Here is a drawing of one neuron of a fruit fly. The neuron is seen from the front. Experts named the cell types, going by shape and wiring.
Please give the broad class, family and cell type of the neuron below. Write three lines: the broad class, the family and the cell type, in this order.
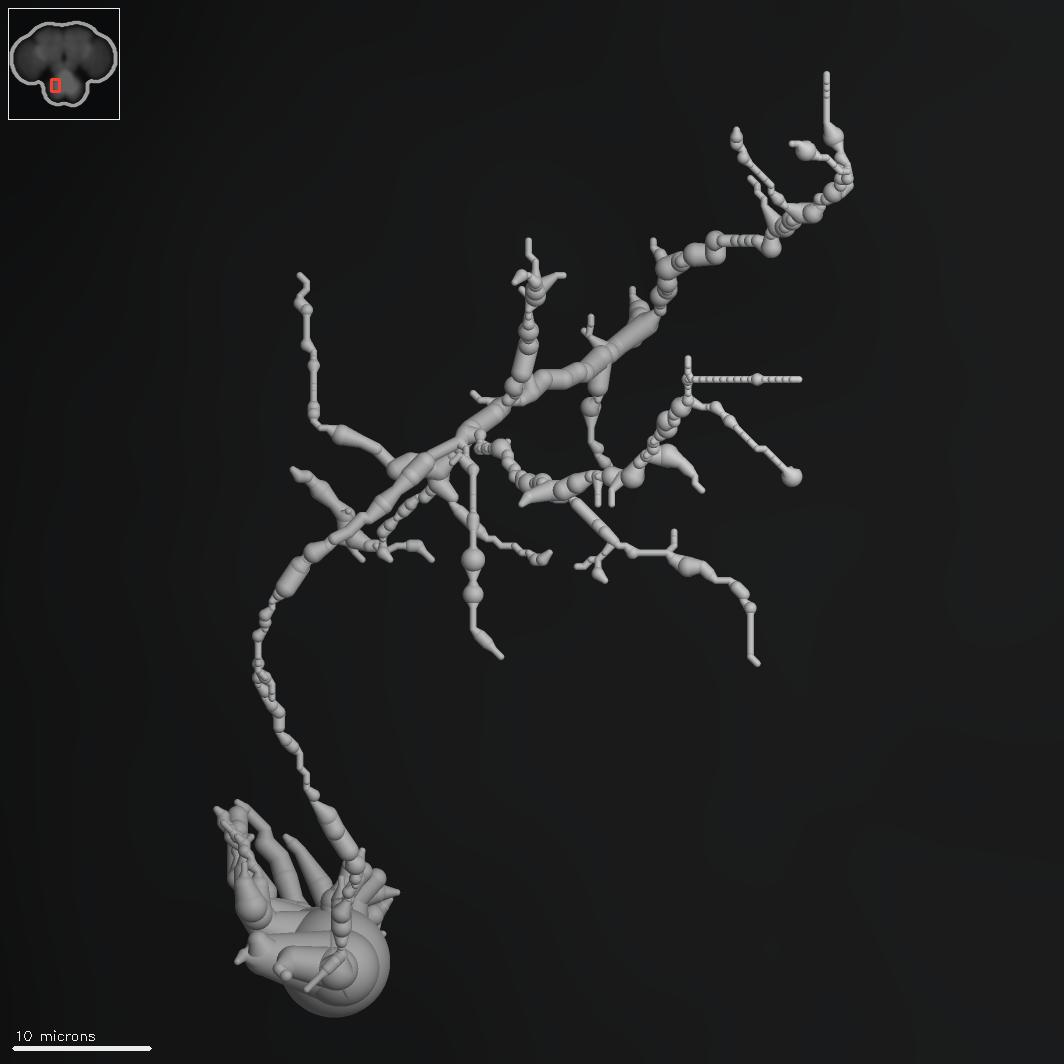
motor neuron of the nerve cord
hemilineage 15B
Ti flexor MN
